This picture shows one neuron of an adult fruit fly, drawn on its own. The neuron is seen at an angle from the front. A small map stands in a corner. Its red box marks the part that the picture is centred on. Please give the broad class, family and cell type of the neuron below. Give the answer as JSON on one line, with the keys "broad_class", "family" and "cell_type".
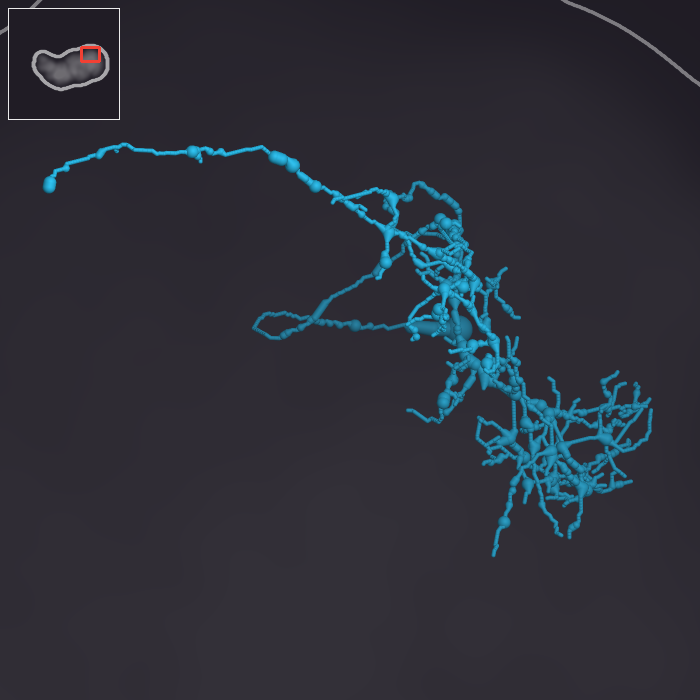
{"broad_class": "central-brain intrinsic neuron", "family": "hemilineage LHp1", "cell_type": "LHPV4d7"}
